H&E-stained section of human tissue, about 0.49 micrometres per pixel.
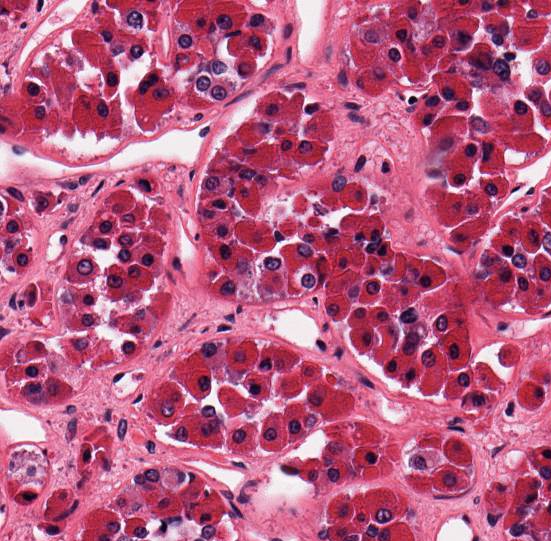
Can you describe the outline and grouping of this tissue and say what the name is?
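Rounded nests of cells throughout, divided by thin fibrous septa. Nest cells large, polygonal. Cytoplasm abundant, intensely eosinophilic. One round nucleus per cell, fairly uniform in size. Pituitary.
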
